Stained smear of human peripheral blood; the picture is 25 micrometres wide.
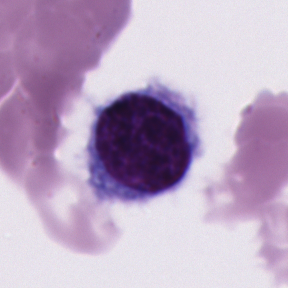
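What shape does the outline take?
Round, as far as I can judge.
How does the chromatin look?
Dense and darkly stained.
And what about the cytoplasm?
Only a narrow rim surrounds the nucleus, and its outer edge looks frayed rather than smooth.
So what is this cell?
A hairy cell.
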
